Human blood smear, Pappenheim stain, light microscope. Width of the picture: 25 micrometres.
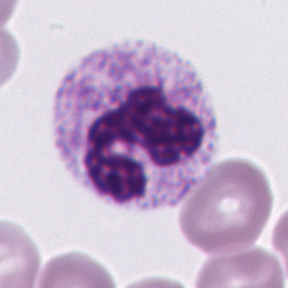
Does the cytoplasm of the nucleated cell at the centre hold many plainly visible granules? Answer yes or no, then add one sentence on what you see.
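Yes. Fine granules are scattered throughout the whole cytoplasm.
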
